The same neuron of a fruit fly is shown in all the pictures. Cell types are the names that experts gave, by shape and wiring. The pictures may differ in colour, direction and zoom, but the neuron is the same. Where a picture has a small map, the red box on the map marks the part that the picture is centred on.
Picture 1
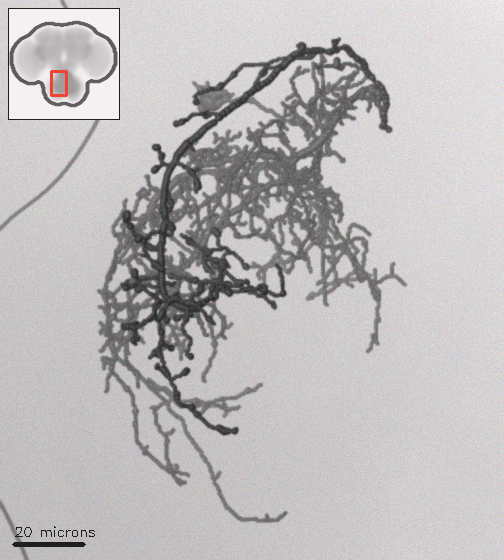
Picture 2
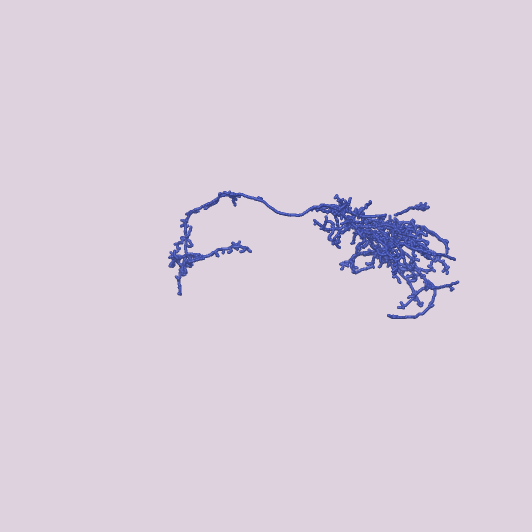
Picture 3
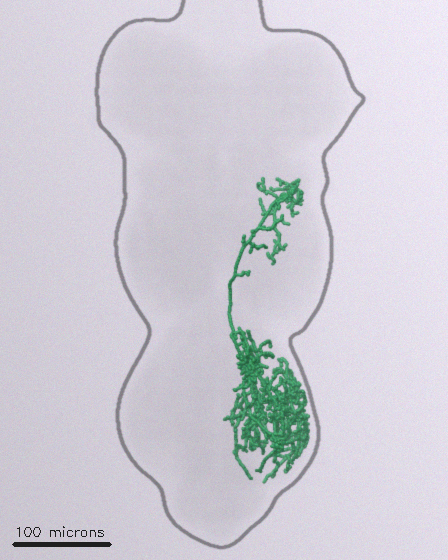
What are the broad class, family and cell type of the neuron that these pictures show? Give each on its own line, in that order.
nerve-cord intrinsic neuron
hemilineage 12A
IN12A010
